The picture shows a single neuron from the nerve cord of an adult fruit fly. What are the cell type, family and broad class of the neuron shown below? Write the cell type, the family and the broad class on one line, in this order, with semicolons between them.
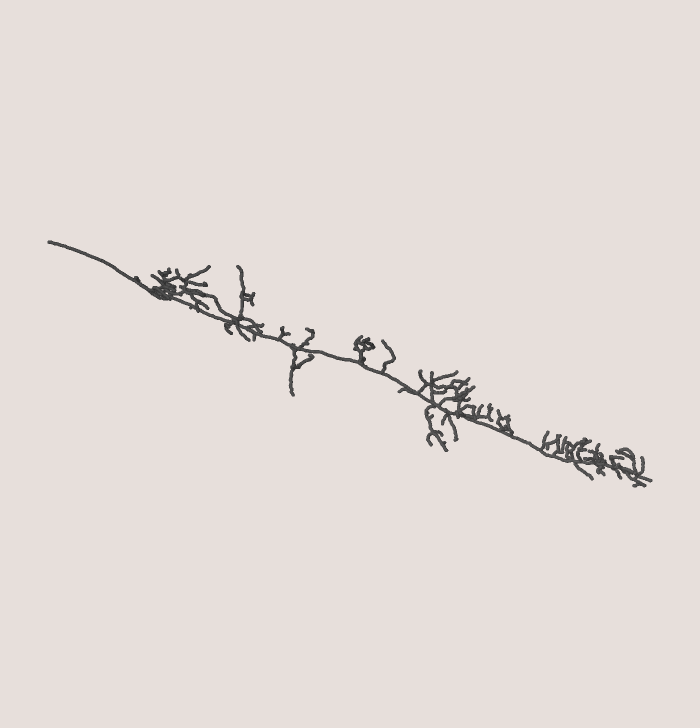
DNp13; hemilineage PSp2; descending neuron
